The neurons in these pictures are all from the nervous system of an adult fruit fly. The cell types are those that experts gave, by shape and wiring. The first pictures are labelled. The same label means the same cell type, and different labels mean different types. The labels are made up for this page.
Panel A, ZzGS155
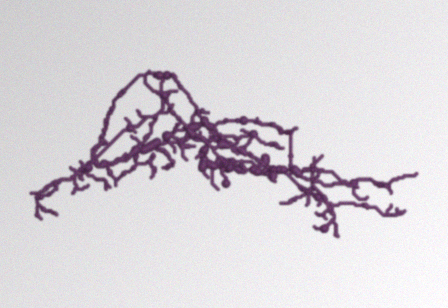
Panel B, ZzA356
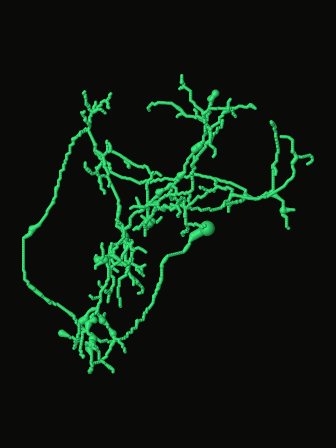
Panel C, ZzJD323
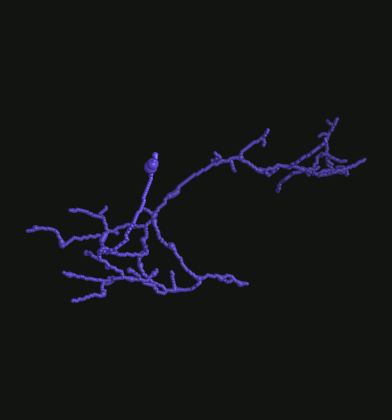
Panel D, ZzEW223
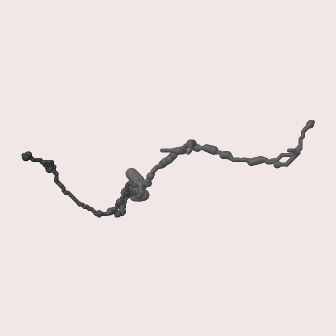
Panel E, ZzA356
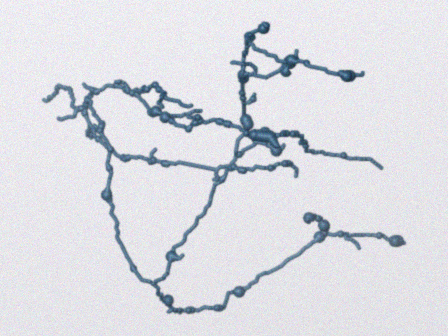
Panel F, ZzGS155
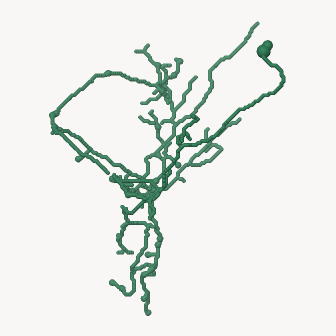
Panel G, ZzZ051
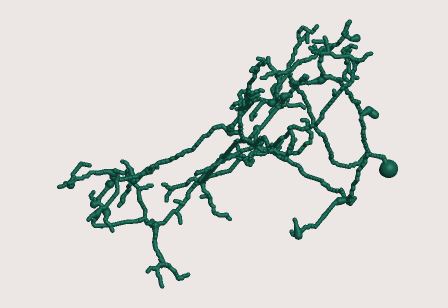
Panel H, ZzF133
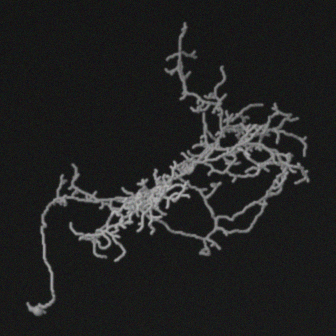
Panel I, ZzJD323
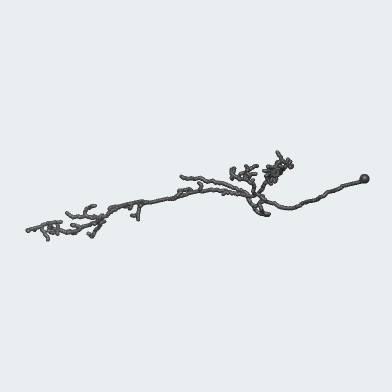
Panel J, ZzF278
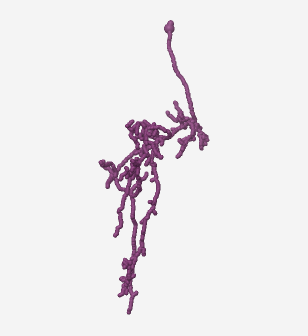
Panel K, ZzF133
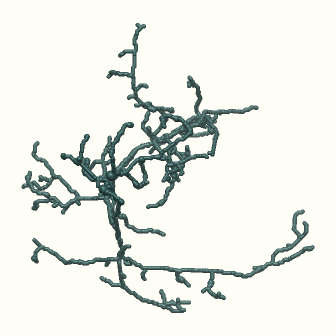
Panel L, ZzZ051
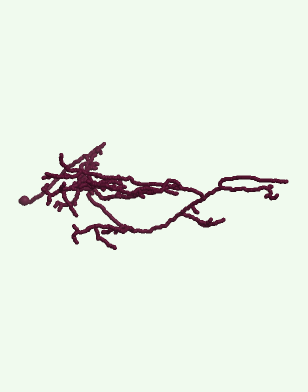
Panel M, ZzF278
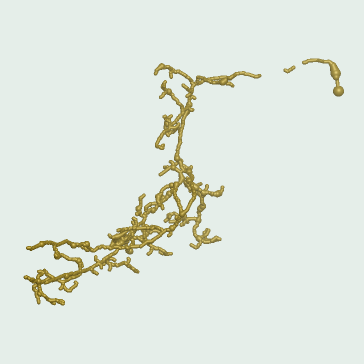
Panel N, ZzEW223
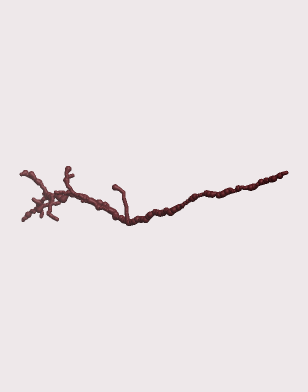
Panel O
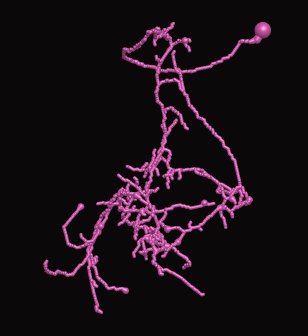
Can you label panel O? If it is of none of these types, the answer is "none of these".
ZzA356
